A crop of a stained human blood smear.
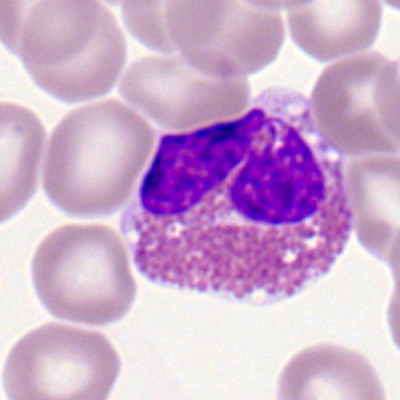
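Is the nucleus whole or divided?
Divided, into two lobes.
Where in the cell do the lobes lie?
In the upper part.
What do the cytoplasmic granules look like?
Pink-orange, and large and round enough to be seen singly, packing the cytoplasm.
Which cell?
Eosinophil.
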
